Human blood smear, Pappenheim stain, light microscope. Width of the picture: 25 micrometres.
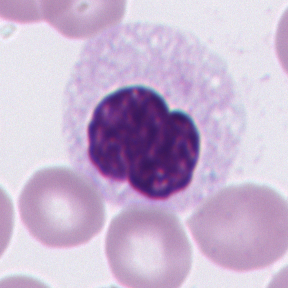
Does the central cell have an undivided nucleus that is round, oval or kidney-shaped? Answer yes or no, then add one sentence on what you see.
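No. The nucleus is notched into two rounded lobes.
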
